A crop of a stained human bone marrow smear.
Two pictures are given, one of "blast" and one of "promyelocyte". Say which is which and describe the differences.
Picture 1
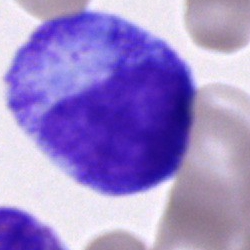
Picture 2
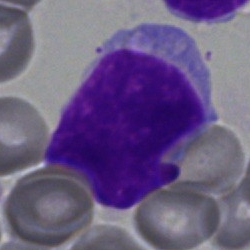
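That first picture is the promyelocyte, and the second one's the blast. In the promyelocyte, a deep purple-blue nucleus sits toward the lower right of a roughly oval cell, so the pale bluish cytoplasm takes up a zone across the upper left. In the blast, the nucleus fills most of the cell and the cytoplasm is pale blue.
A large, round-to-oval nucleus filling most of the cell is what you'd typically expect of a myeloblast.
Look at what's in the cytoplasm, too: scattered purple specks in the promyelocyte, no granules seen in the blast.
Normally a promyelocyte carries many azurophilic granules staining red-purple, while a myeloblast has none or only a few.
The blast's chromatin is deep purple and finely textured rather than coarsely clumped.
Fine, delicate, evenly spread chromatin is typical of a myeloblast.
The outlines differ as well: roughly oval for the promyelocyte, angular for the blast, which also has a small rounded bulge sticking out at its lower right edge. Oh, and a red cell lies against the promyelocyte's right side.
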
